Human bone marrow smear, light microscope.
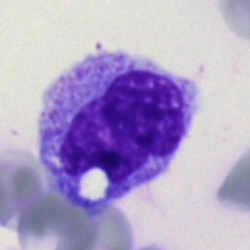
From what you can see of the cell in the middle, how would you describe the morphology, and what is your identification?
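A large nucleus fills most of the cell and lies toward its right side. A single round, clear vacuole sits at the lower edge of the nucleus. The cytoplasm is pale lilac-blue, with fine purple granules scattered through it. The cell is a metamyelocyte.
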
